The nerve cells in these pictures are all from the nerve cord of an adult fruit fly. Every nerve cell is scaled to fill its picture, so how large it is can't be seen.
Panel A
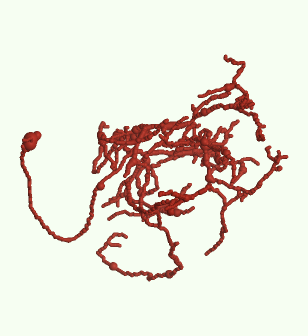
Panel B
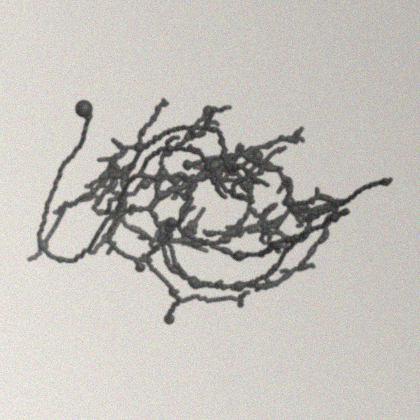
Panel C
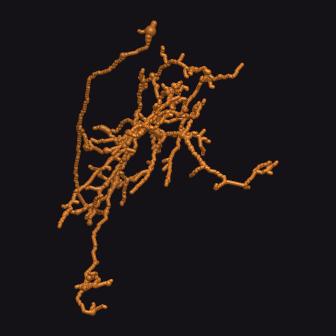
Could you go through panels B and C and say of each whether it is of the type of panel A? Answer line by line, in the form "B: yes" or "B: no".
B: no
C: yes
